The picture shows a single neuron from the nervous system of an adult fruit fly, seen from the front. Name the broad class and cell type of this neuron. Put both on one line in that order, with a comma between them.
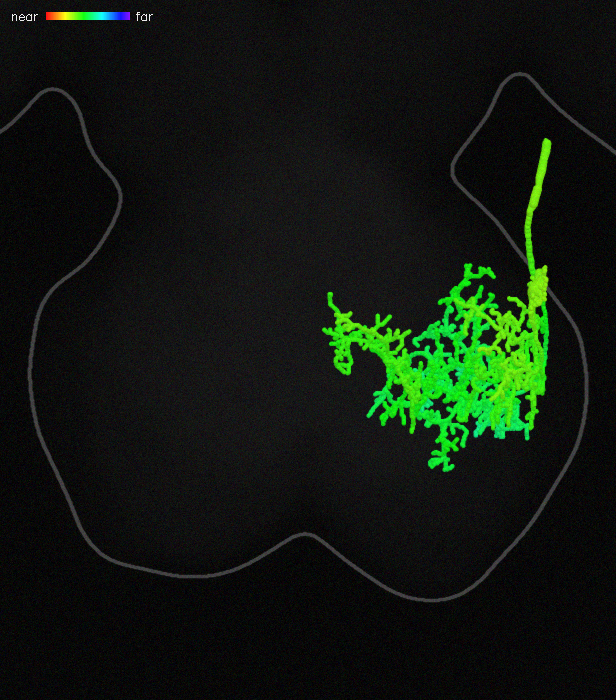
motor neuron of the nerve cord, STTMm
